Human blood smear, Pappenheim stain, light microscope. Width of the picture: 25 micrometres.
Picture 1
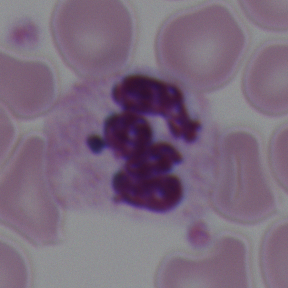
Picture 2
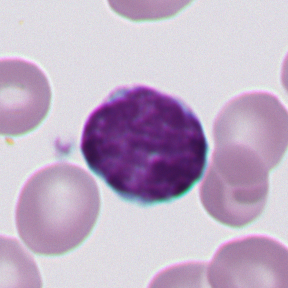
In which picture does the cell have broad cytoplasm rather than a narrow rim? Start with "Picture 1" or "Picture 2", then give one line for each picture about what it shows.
Picture 1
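Picture 1: The cytoplasm is abundant and pale pinkish-lilac.
Picture 2: The cytoplasm is only a thin pale bluish rim, seen best at the upper left.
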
